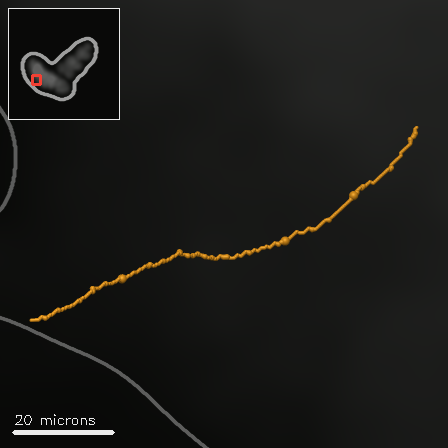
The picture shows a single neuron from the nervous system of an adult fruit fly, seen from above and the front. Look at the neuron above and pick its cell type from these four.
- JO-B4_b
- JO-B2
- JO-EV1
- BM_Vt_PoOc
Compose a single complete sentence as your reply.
The cell type held by this neuron is JO-B4_b.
